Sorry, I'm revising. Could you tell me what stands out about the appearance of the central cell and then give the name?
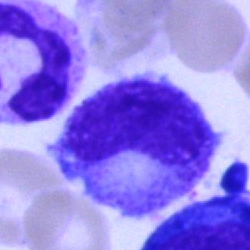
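You'll see the nucleus sitting in the upper part of the cell, kidney-shaped, with its indented side turned downward. Its chromatin is stained dark purple, and the cytoplasm holds fine granules. So that's a metamyelocyte.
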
